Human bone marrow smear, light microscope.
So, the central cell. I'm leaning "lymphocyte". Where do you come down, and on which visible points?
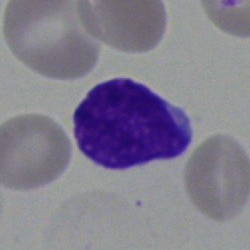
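To my eye, lymphocyte is a fair name for this cell. What settles it is how little cytoplasm there is: only a scant sliver shows, at the right edge, while the nucleus fills almost the whole cell.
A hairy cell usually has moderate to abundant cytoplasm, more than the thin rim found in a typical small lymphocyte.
The amount of cytoplasm here therefore sides with lymphocyte and against hairy cell. No distinct nucleolus is visible.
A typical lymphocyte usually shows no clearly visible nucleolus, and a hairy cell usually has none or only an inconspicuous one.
That feature would suit either name. The cytoplasm that does show is pale lilac-blue, the chromatin is dense and clumped with small paler patches between the clumps, and the outline is irregular, broad on the left and narrowing toward the right.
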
